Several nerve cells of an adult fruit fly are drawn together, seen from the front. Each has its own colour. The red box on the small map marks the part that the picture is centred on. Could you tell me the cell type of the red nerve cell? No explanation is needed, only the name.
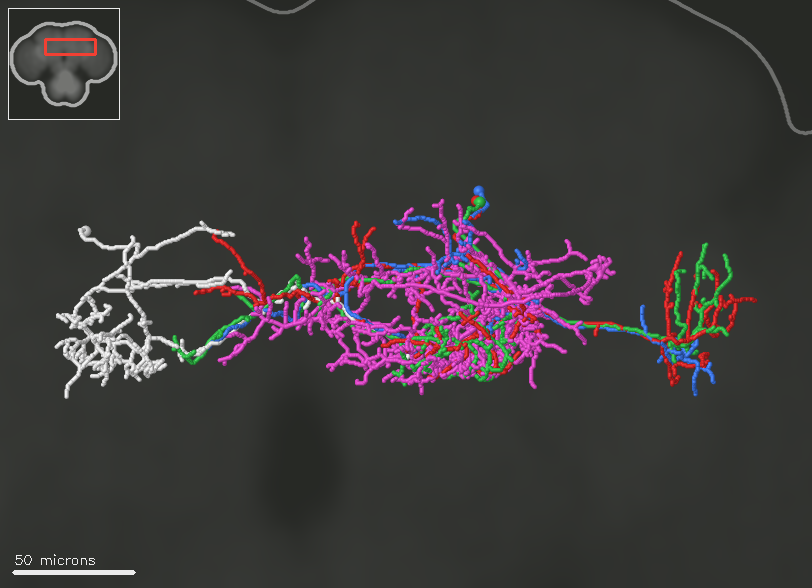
LoVP24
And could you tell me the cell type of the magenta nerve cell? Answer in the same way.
PLP213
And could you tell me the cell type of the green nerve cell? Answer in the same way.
LoVP20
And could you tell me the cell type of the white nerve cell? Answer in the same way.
PLP241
